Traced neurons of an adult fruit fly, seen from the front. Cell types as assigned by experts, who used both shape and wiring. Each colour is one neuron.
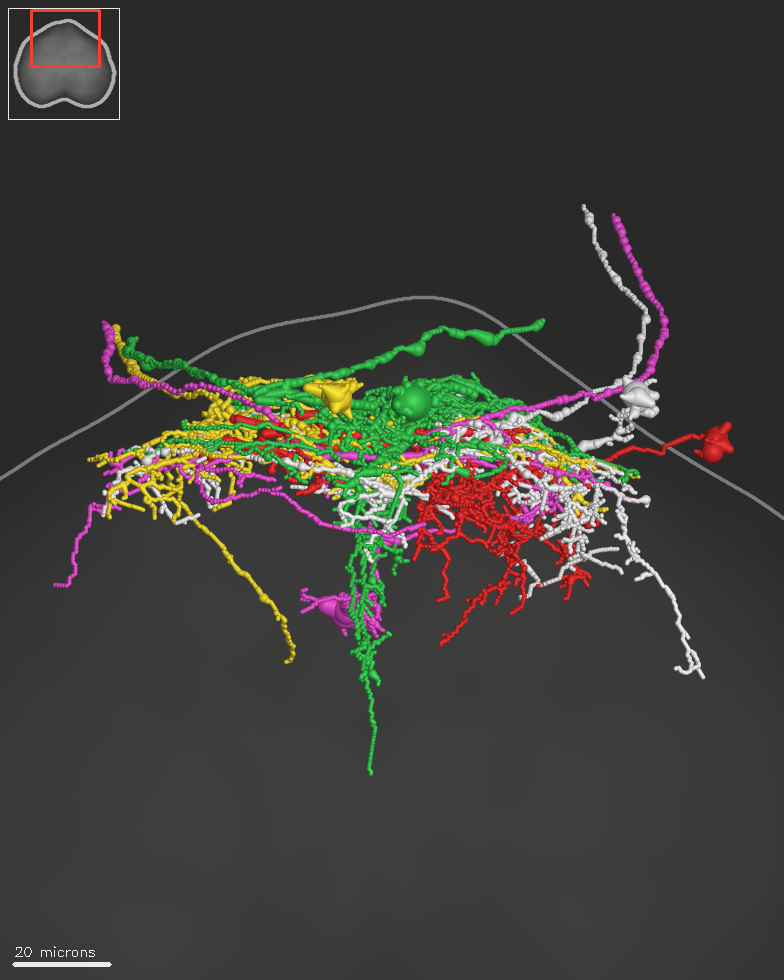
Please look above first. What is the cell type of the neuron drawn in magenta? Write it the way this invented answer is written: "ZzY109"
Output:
"EN00B025"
